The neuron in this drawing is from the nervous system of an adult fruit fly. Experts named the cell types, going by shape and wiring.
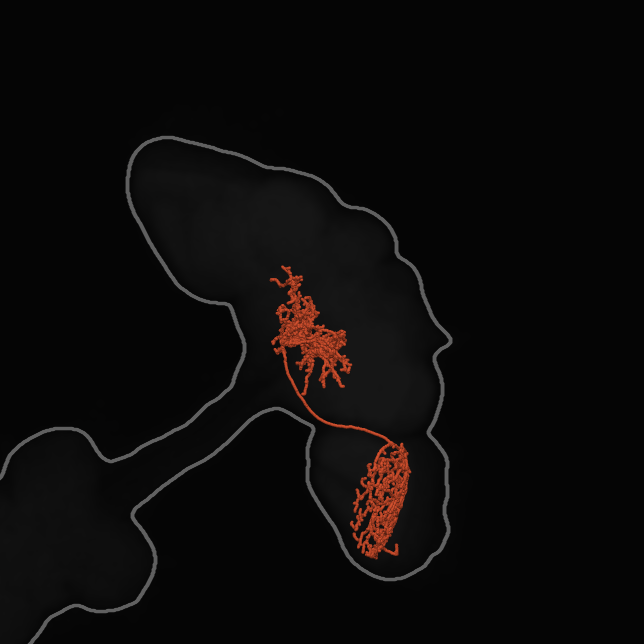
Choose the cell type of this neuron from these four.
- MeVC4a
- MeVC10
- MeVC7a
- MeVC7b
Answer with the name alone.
MeVC4a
